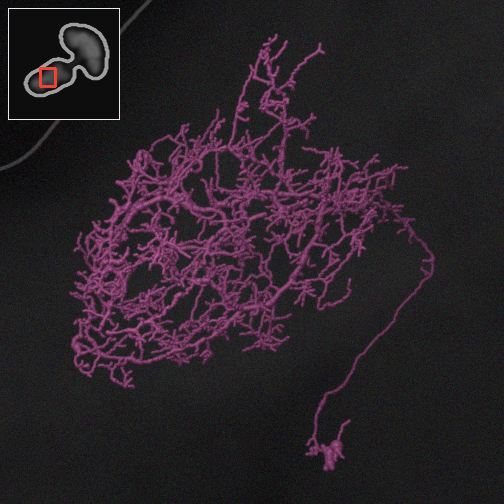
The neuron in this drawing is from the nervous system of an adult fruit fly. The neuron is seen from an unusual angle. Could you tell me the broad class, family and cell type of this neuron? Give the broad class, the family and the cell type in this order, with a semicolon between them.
nerve-cord intrinsic neuron; hemilineage 12B; IN12B012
